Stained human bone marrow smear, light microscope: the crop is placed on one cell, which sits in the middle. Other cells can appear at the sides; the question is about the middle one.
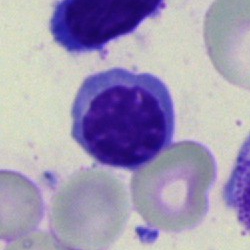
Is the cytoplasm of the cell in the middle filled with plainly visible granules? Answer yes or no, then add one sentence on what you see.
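No. No granules are visible in the cytoplasm.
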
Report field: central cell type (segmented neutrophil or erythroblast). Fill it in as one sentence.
The cell at the middle of the frame should be recorded as an erythroblast.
